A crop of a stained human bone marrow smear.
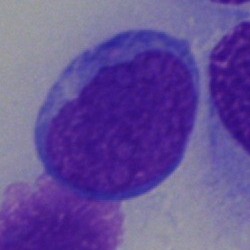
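Blast, the cell in the middle of this stained bone marrow smear. Its outline is smooth and oval. The nucleus lies off-centre, displaced toward the lower right. The cytoplasm stains blue and contains no visible granules.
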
